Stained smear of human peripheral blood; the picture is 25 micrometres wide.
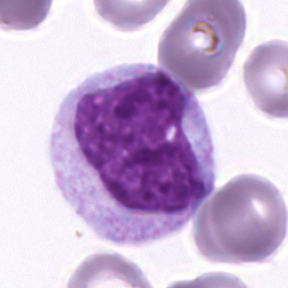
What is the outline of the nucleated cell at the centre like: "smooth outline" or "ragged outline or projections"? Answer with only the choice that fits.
Smooth outline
